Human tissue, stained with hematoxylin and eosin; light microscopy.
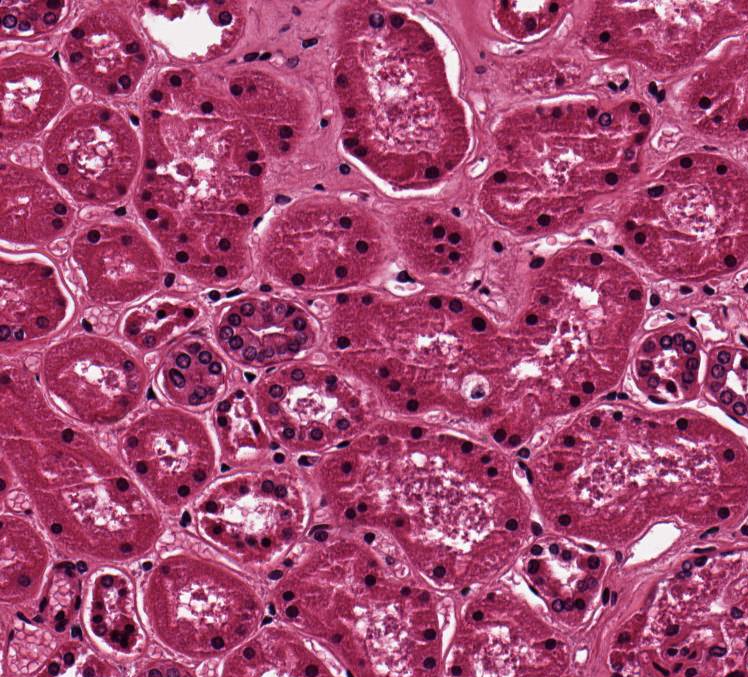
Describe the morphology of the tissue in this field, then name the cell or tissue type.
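Closely packed tubules, mostly round or oval in cross-section, fill the field. Most are large, lined by a single layer of cuboidal to columnar cells with abundant, granular, deeply eosinophilic cytoplasm and one small, round, dark nucleus each. Stroma is scant. This is renal cortex.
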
